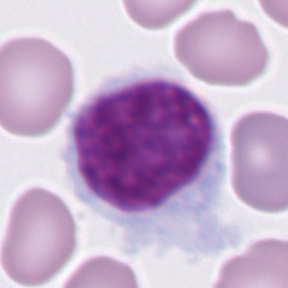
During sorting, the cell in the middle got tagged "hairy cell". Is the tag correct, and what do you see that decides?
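Nucleus roughly round, not divided into lobes. Cytoplasm pale greyish blue, outer edge ragged rather than smooth. No distinct granules; no vacuoles.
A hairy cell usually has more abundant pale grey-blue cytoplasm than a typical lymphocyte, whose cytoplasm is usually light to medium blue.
The greyish blue tone here speaks for hairy cell over typical lymphocyte.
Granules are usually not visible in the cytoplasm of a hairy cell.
Their absence agrees with hairy cell.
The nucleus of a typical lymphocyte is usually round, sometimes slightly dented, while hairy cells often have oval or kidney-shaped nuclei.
On nuclear shape alone, the roughly round outline sits closer to typical lymphocyte. Verdict: hairy cell fits.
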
